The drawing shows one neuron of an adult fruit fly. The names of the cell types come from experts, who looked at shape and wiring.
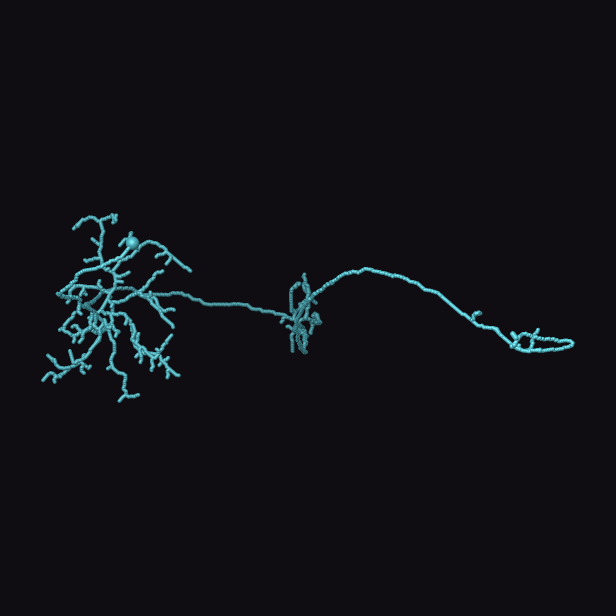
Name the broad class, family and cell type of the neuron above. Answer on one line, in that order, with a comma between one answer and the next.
visual projection neuron, MeTu, MeTu4c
